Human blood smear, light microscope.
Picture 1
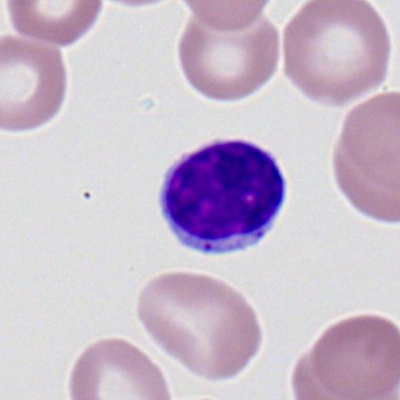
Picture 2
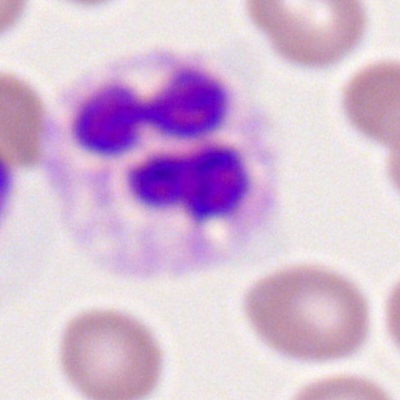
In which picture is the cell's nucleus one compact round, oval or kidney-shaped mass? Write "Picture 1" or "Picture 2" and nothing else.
Picture 1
